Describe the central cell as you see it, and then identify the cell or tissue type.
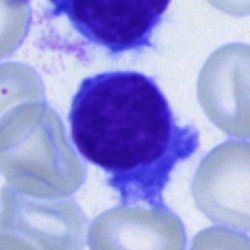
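So, this one's roughly round, apart from where the cytoplasm pushes out toward the lower right. Along that lower right edge it breaks into irregular blunt protrusions. The cytoplasm's a deep blue, and you won't see any granules in it. What you've got there is a lymphocyte.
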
